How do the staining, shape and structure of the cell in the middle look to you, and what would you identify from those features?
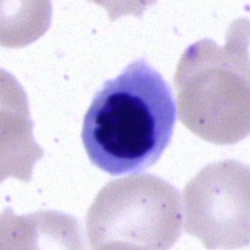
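An oval outline narrows to a blunt point at the upper right. The nucleus lies off-centre toward the lower left and shows no nucleoli. Around it runs a moderate rim of pale-to-medium blue cytoplasm. The cell is an erythroblast.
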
